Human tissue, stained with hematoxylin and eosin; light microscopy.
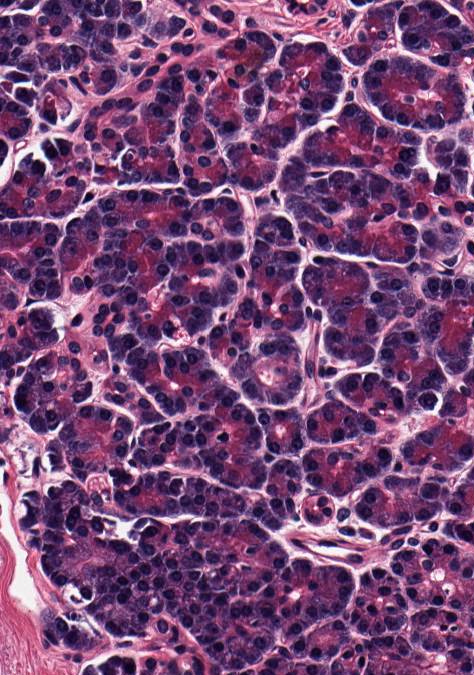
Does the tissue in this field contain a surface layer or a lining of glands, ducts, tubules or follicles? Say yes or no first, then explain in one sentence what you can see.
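Yes. Closely packed rounded acini fill almost the whole field, with no large ducts among them.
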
